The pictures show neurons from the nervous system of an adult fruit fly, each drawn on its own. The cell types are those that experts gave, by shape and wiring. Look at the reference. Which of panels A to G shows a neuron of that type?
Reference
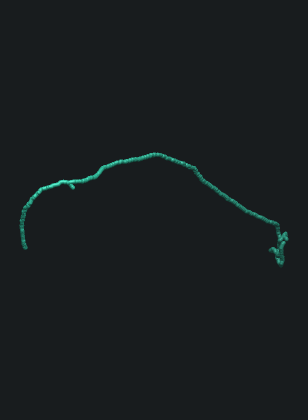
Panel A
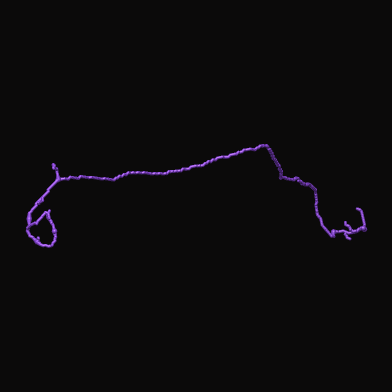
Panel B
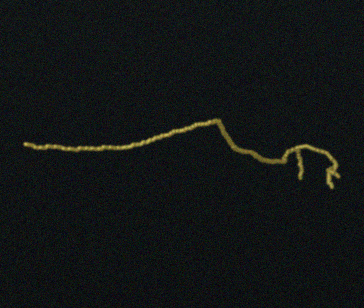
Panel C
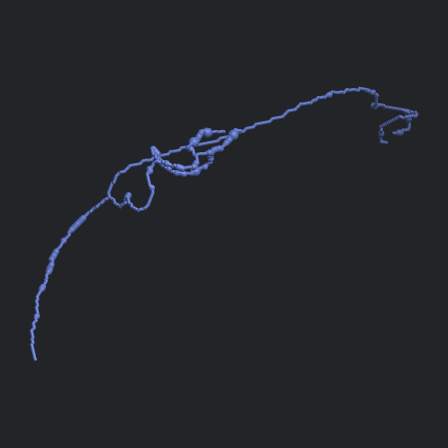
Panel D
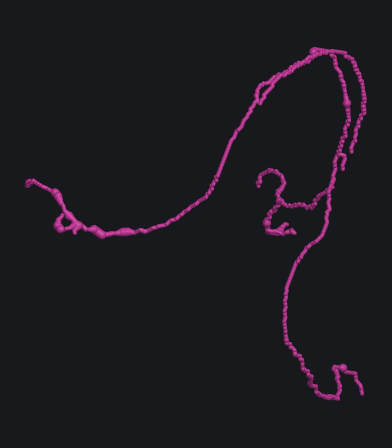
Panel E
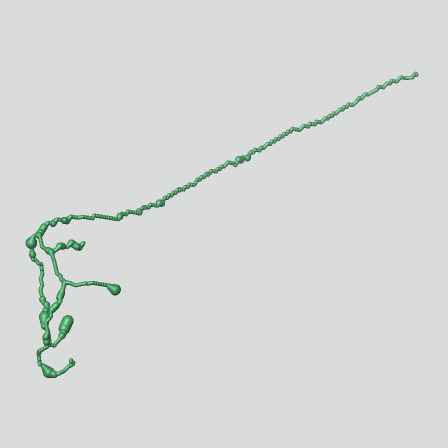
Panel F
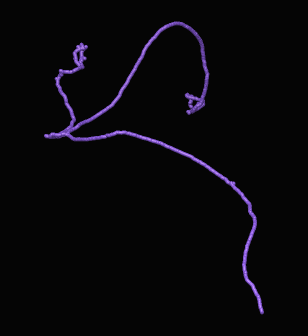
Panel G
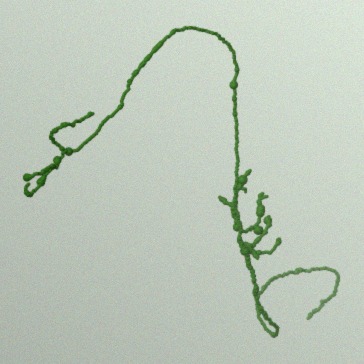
Panel E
